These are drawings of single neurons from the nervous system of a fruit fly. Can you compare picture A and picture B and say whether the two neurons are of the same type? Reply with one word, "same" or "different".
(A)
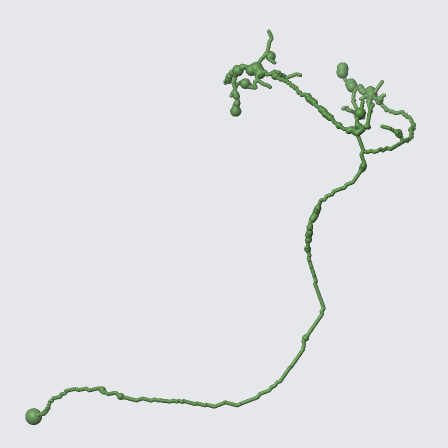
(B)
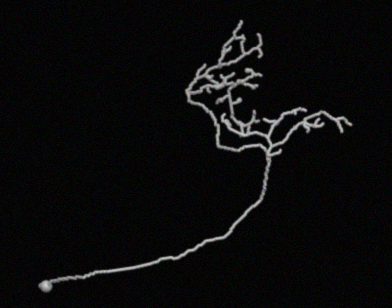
different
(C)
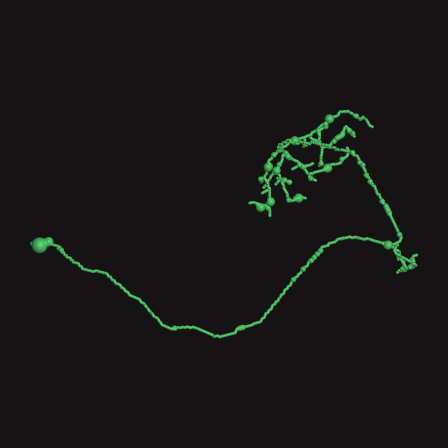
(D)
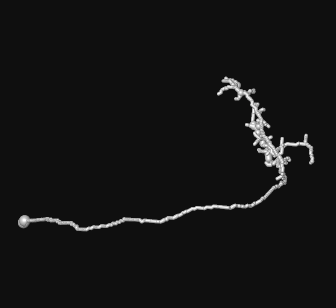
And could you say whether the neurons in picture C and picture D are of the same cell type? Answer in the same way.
different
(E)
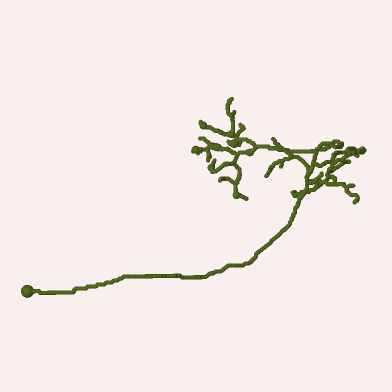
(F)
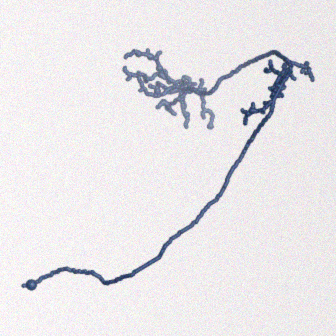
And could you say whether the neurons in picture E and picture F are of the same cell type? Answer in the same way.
same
